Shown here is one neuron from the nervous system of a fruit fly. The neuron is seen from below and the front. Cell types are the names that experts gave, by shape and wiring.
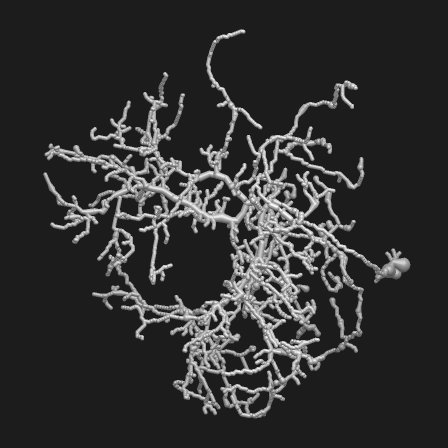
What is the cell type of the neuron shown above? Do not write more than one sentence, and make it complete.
The cell type given to this neuron is INXXX246.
